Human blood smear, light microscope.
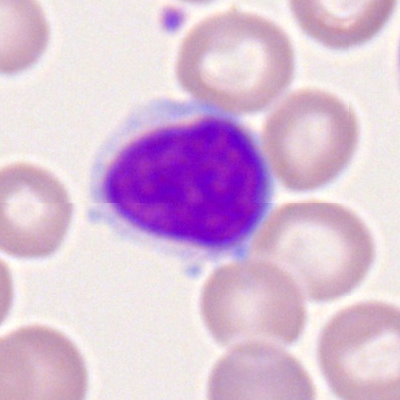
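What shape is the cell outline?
Roughly round, but slightly irregular.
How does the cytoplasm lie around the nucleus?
As a scant, pale blue rim, widest at the upper left of the cell.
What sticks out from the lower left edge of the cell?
Small ragged projections.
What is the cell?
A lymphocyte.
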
